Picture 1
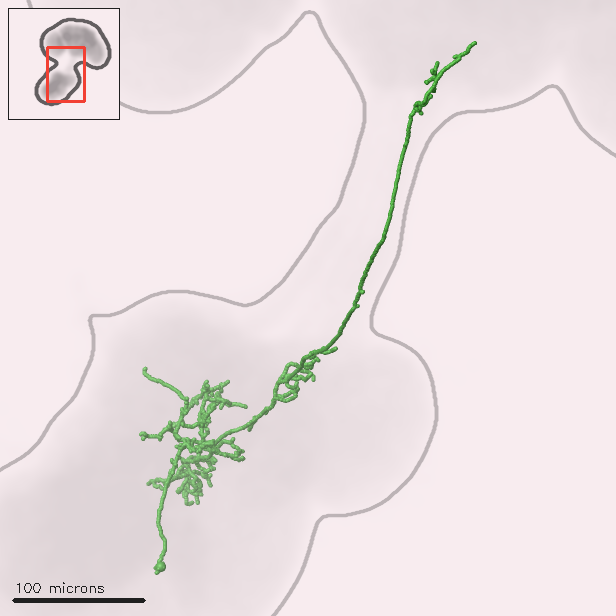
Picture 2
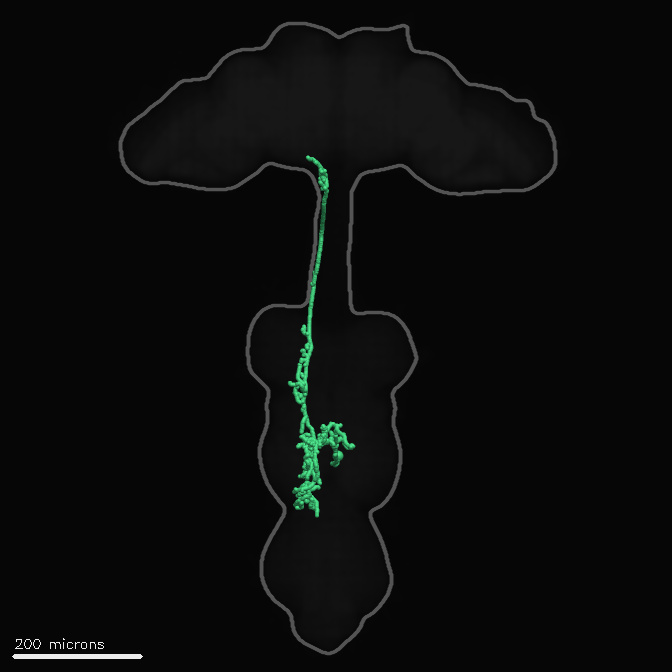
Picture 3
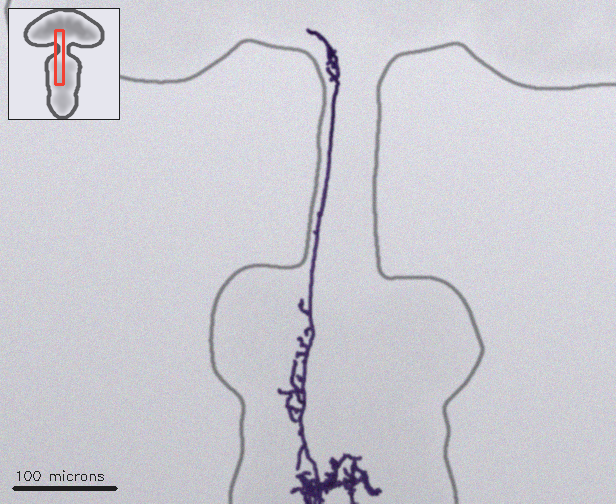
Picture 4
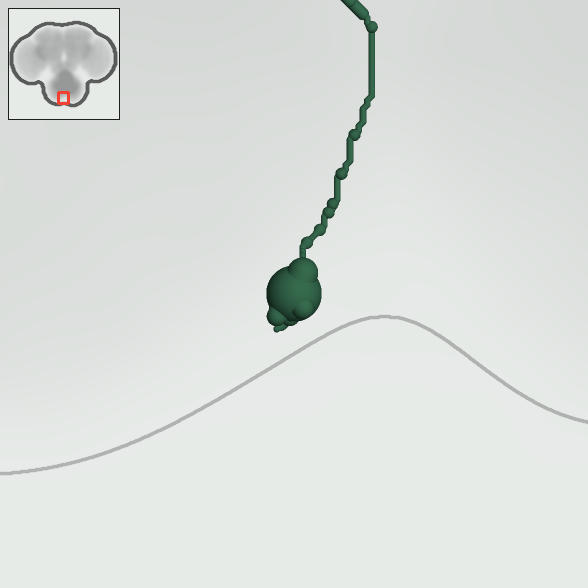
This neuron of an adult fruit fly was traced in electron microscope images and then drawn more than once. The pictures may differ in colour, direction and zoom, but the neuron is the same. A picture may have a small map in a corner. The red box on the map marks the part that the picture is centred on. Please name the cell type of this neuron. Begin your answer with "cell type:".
cell type: AN06B046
